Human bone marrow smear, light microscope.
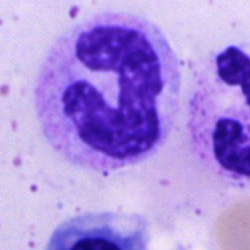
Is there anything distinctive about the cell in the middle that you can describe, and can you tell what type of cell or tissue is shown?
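Round and smooth in outline, the cell in the middle has a nucleus shaped as a thick curved band, its opening facing left. The chromatin is dark purple and coarsely clumped, and no nucleoli are visible. It is a band neutrophil.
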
